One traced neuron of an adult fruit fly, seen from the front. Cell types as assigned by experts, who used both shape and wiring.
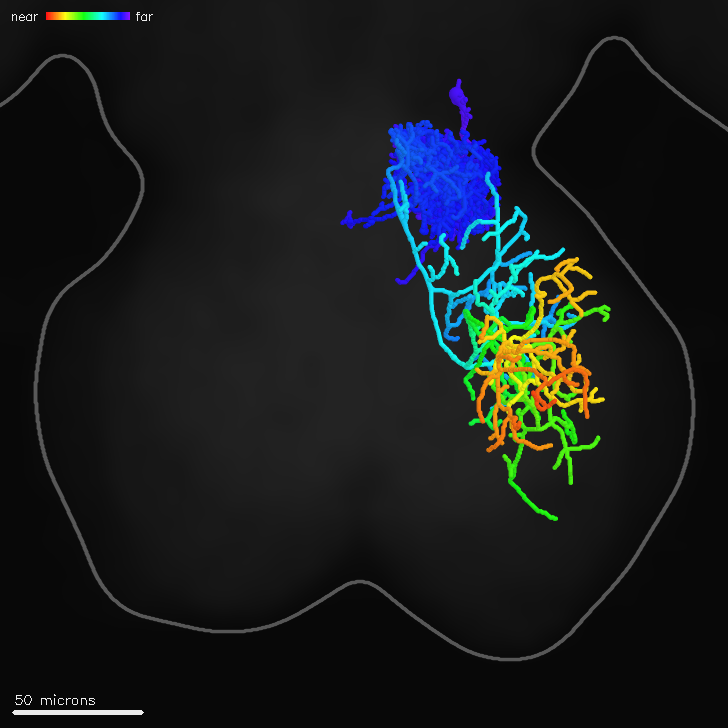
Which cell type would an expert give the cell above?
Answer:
INXXX025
